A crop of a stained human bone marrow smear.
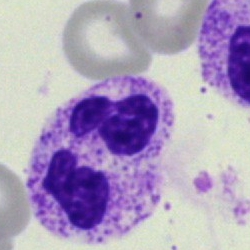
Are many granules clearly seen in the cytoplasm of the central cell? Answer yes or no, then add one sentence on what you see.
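Yes. Numerous purple granules are scattered throughout the cytoplasm.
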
